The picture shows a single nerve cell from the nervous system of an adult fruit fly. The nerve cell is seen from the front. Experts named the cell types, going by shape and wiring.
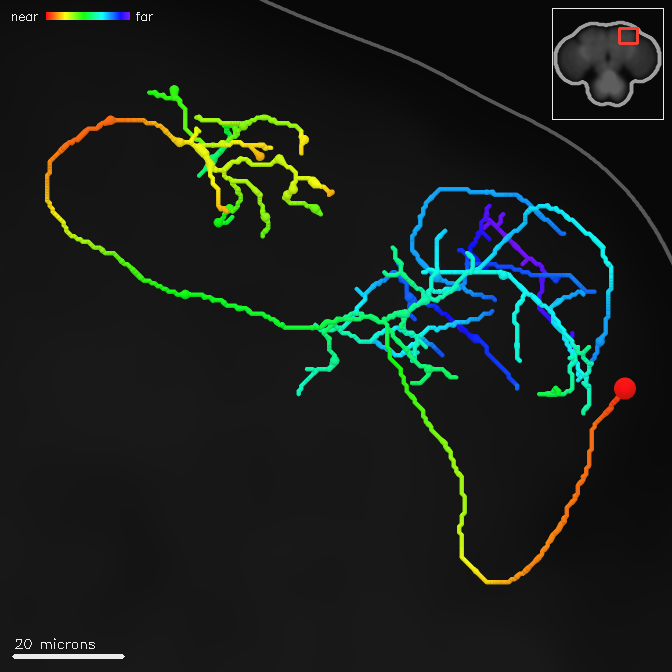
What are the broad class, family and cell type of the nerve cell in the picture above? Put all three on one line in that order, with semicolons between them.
central-brain intrinsic neuron; hemilineage LHa1; LHAV6a4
